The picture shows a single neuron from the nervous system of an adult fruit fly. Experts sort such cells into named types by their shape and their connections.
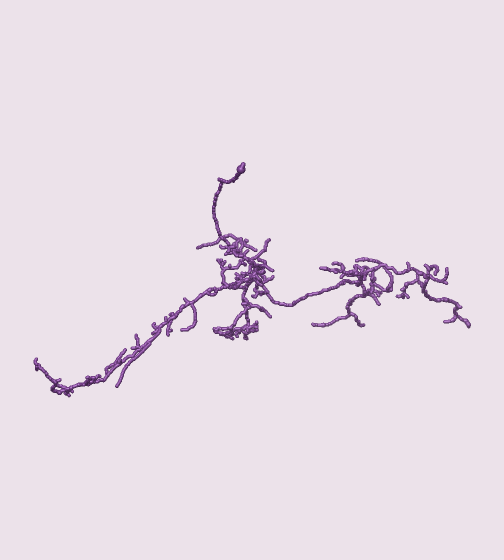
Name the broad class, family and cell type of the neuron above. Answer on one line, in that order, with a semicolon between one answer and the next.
central-brain intrinsic neuron; hemilineage CLp1; CL170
